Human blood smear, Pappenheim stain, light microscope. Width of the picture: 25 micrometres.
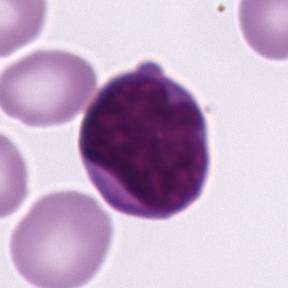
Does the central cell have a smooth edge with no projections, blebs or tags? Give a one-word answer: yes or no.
No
